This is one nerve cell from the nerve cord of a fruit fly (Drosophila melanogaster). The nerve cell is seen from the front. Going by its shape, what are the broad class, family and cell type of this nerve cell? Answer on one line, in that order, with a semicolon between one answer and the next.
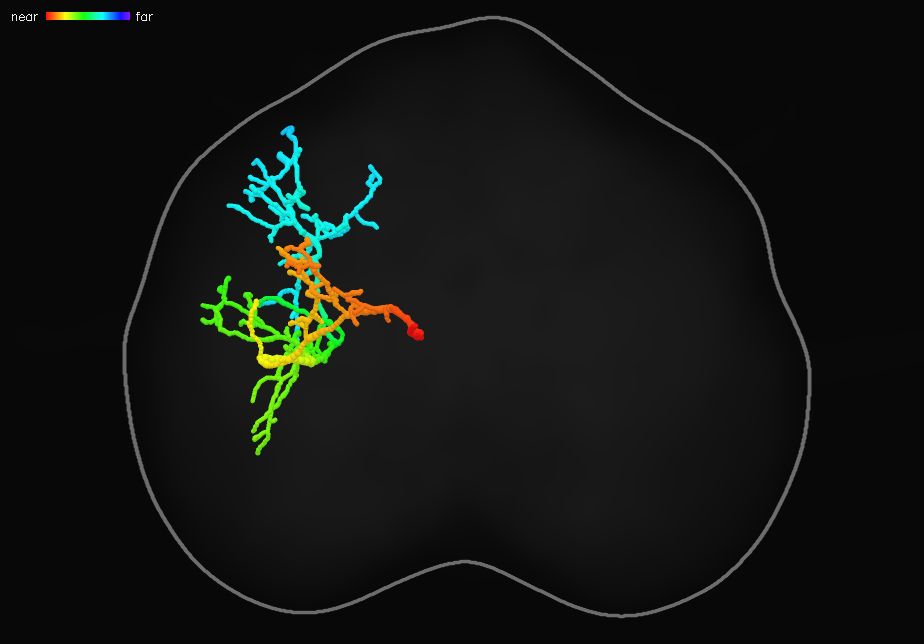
descending neuron; hemilineage MD3; DNg31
